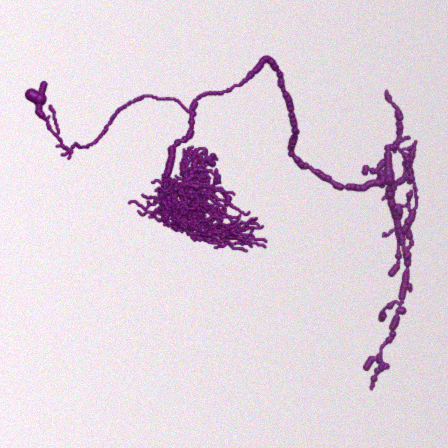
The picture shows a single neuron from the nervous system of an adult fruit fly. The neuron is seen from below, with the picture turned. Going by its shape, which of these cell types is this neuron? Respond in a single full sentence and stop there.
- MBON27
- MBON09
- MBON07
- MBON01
Under cell type classification, the neuron is MBON07.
